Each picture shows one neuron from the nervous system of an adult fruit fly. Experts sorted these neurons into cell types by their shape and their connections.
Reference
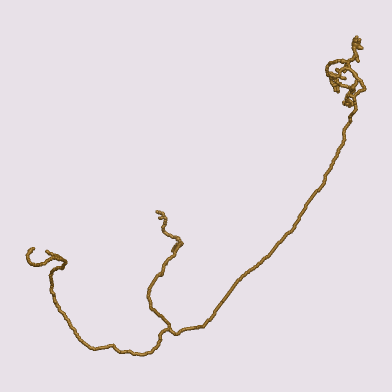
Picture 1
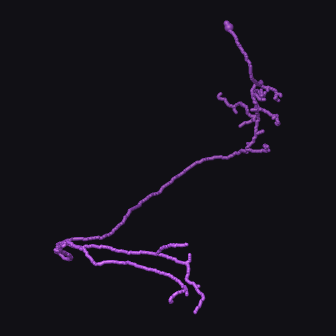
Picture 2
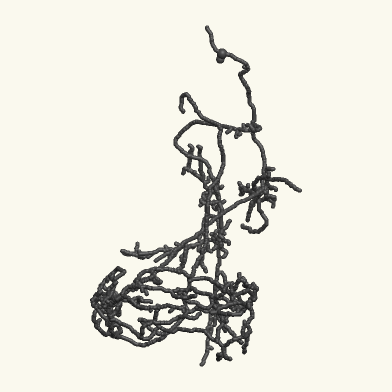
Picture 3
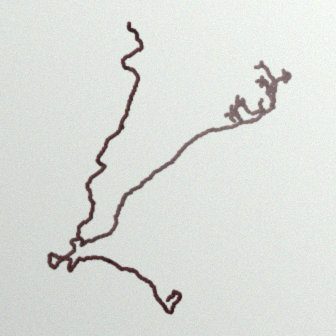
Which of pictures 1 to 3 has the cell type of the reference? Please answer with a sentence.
Picture 3 shows a neuron of the same cell type.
